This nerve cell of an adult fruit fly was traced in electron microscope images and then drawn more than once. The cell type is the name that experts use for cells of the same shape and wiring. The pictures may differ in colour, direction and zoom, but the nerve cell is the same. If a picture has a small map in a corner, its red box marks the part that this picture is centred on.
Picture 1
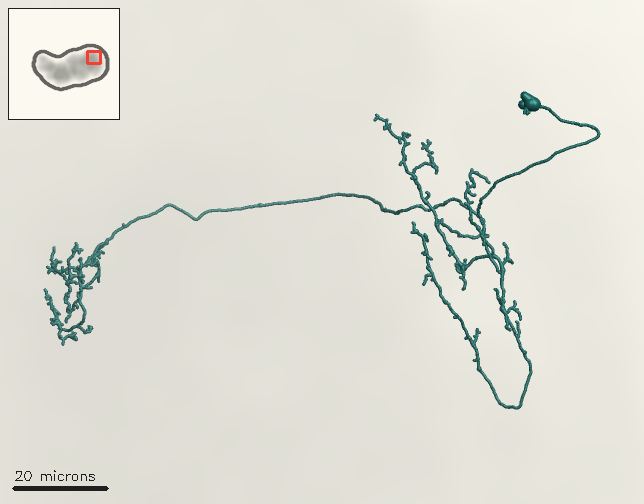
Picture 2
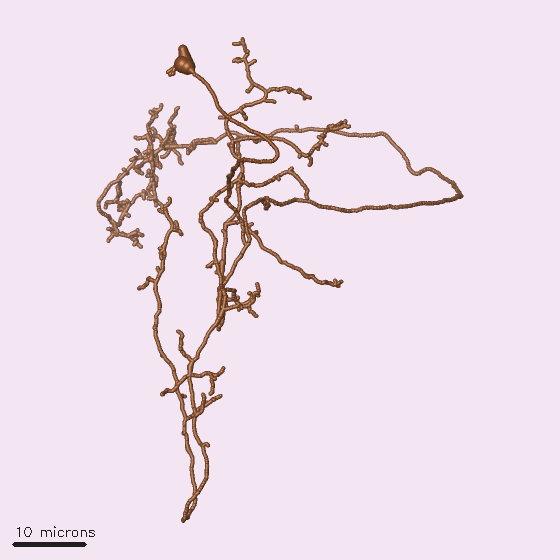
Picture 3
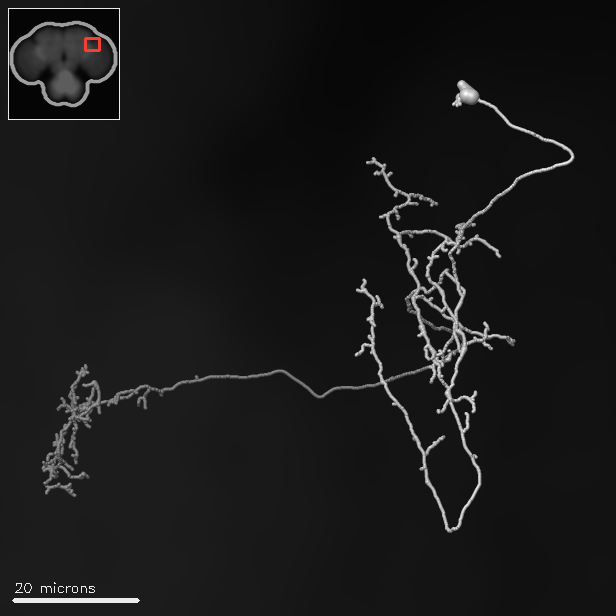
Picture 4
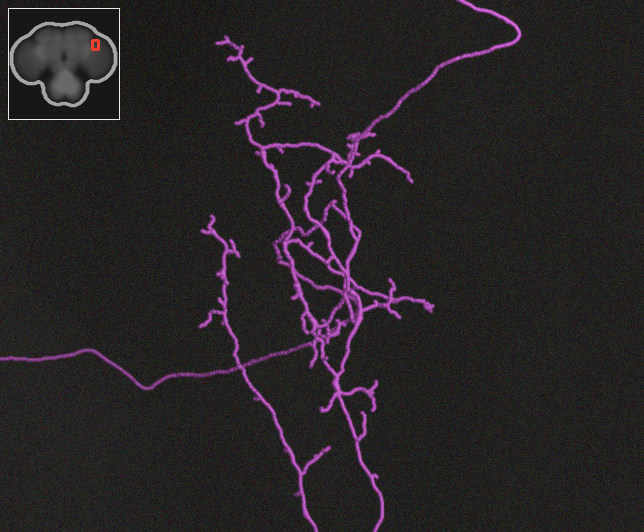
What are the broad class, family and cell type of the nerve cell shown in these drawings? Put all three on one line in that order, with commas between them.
optic-lobe intrinsic neuron, Tm, Tm33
